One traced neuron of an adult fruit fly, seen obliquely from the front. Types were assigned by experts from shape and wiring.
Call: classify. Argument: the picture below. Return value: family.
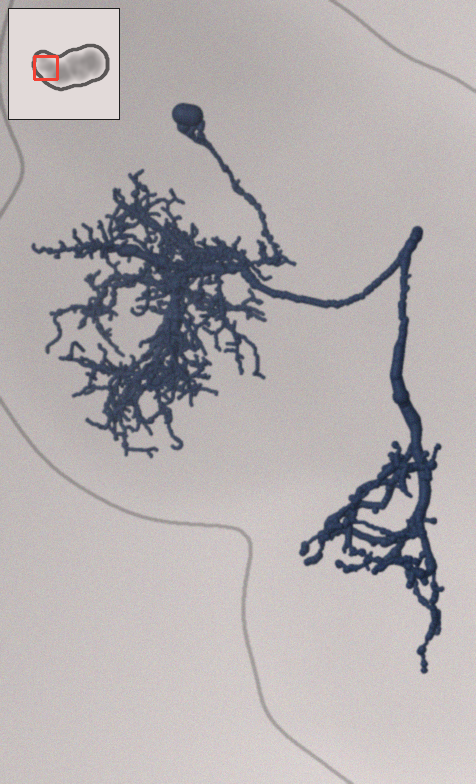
hemilineage 03A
